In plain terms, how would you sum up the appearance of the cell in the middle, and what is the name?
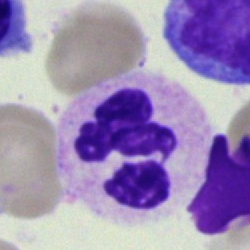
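The nucleus is divided into several separate lobes, one of which lies apart in the lower half of the cell, below the others. The chromatin is dark purple and coarsely clumped. Fine pinkish-lilac granules fill the cytoplasm. The cell is a segmented neutrophil.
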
